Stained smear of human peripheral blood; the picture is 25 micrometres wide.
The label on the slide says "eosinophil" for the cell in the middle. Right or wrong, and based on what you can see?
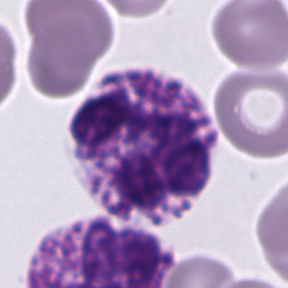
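No, eosinophil does not fit; this is a basophil. Nucleus: several lobes, partly hidden by many overlying granules.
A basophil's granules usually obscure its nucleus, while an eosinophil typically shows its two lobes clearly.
Cytoplasm: filled with coarse, dark purple granules, with pale pinkish cytoplasm visible between them.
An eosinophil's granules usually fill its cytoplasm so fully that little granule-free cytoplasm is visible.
Both checks favour basophil over eosinophil. Outline: roughly round, made finely bumpy by granules at the edge.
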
